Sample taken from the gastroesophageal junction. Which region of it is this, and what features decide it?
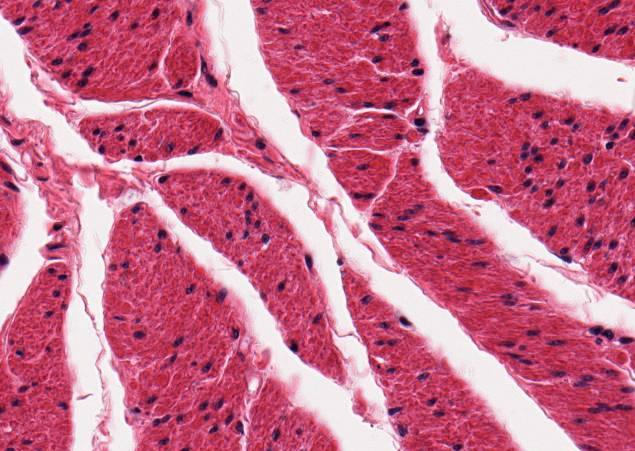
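I'd call this smooth muscle. Densely, evenly eosinophilic cytoplasm fills the bundles, and small dark blue nuclei sit singly and fairly evenly throughout them.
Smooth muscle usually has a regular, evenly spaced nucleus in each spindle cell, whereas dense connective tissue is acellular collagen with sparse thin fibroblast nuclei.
No adipocytes appear anywhere in the field.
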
